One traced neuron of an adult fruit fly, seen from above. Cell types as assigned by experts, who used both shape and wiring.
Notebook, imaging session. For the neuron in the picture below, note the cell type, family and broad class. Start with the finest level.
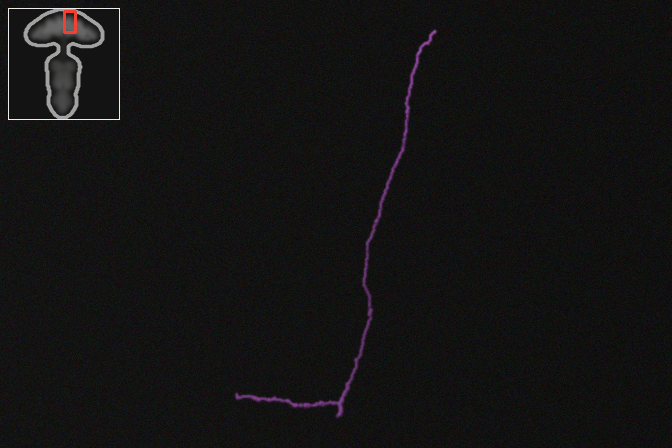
JO-ED1; class mechanosensory; sensory neuron entering the brain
